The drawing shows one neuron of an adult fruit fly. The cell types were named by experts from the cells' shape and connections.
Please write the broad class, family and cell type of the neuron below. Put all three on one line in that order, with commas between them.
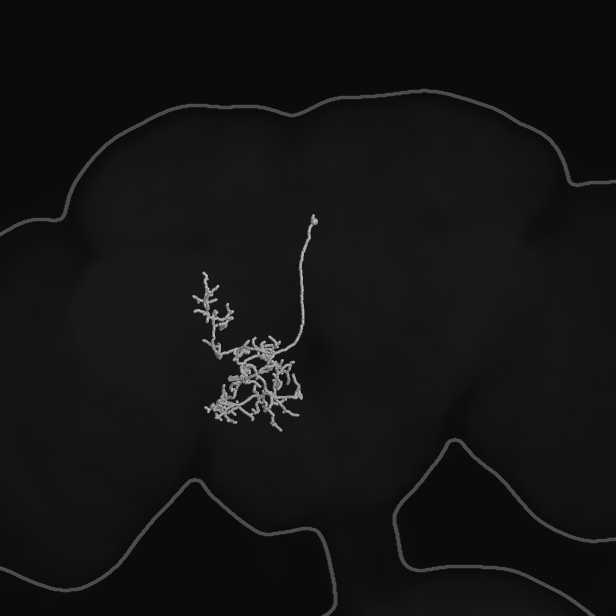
central-brain intrinsic neuron, hemilineage DM1_antero_ventral, PS118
